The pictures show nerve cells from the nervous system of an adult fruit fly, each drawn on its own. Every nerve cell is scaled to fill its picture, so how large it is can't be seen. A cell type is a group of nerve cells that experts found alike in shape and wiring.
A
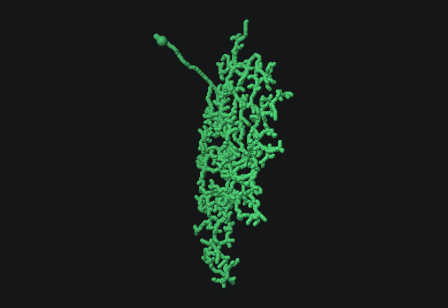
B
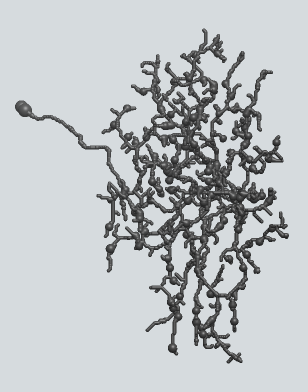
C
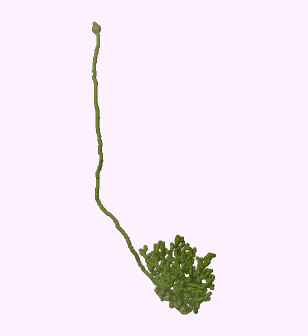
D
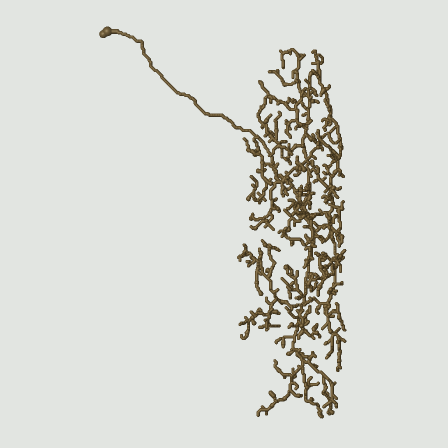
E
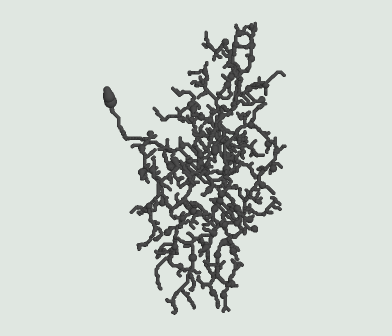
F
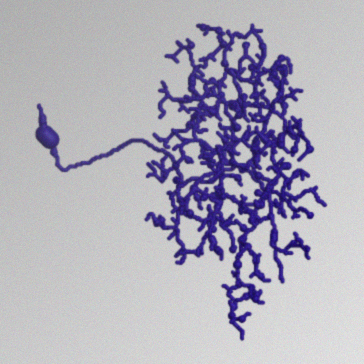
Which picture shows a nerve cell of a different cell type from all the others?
Picture C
